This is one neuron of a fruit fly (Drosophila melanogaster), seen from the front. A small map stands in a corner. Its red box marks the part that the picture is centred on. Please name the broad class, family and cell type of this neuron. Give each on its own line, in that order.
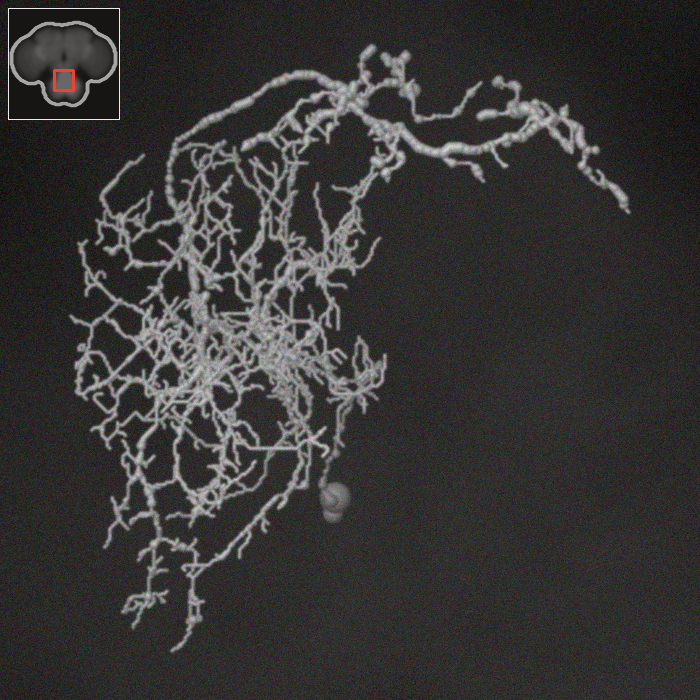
nerve-cord intrinsic neuron
hemilineage 03A
IN03A015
